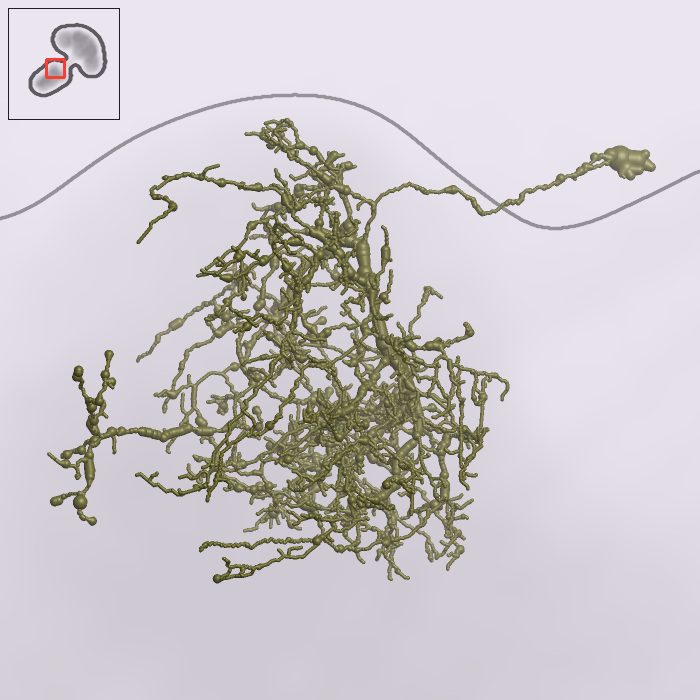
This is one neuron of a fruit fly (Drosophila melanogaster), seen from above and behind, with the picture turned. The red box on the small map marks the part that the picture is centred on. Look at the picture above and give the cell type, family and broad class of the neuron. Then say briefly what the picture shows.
The cell type is IN17A022. Its family is hemilineage 17A. Its broad class is nerve-cord intrinsic neuron. More than a hundred branch ends can be seen. As drawn here it is wider than it is tall.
